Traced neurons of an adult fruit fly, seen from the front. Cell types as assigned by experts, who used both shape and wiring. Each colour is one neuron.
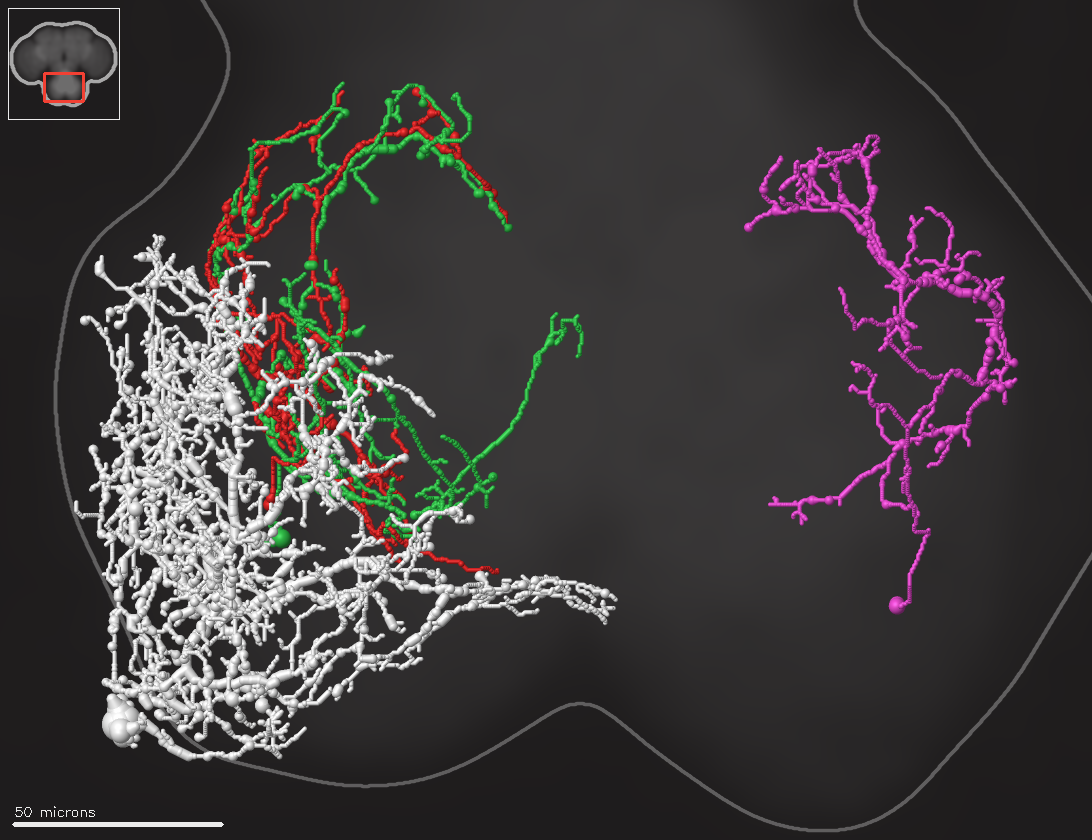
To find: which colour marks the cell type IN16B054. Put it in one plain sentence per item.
The colour is green.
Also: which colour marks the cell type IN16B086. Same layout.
The colour is red.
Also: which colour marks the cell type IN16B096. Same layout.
The colour is magenta.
